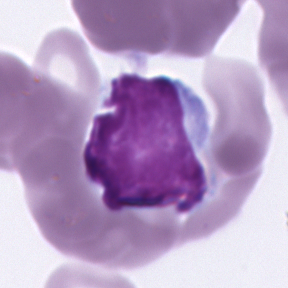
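Typical lymphocyte. See the nucleus, irregular and roughly square in outline with angular corners, and the small notch at its upper left edge. Its chromatin stains deep purple, somewhat lighter toward the centre. Most visible cytoplasm lies to the right of the nucleus.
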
